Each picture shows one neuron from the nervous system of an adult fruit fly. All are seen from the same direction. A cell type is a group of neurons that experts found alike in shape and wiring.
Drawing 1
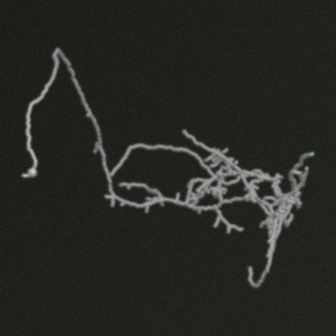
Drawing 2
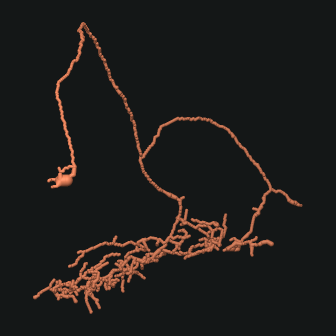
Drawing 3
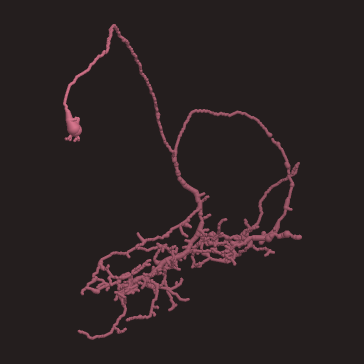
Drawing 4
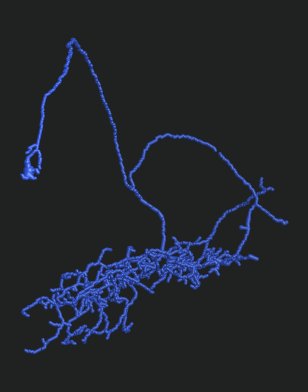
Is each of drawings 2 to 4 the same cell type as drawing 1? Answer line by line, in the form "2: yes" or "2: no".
2: no
3: no
4: no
